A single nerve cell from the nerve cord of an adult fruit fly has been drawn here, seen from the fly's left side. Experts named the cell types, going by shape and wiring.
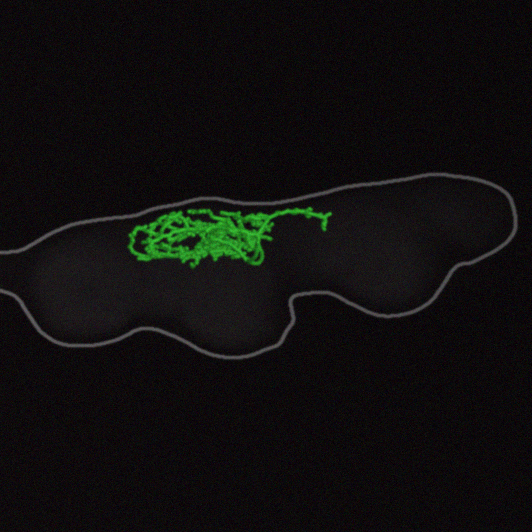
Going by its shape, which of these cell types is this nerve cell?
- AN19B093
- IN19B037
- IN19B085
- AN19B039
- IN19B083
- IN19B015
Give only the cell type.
IN19B037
